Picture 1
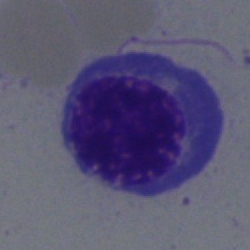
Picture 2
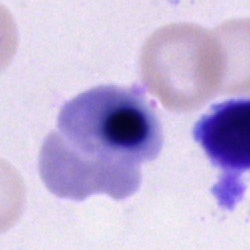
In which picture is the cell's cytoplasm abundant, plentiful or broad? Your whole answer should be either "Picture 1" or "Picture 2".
Picture 2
